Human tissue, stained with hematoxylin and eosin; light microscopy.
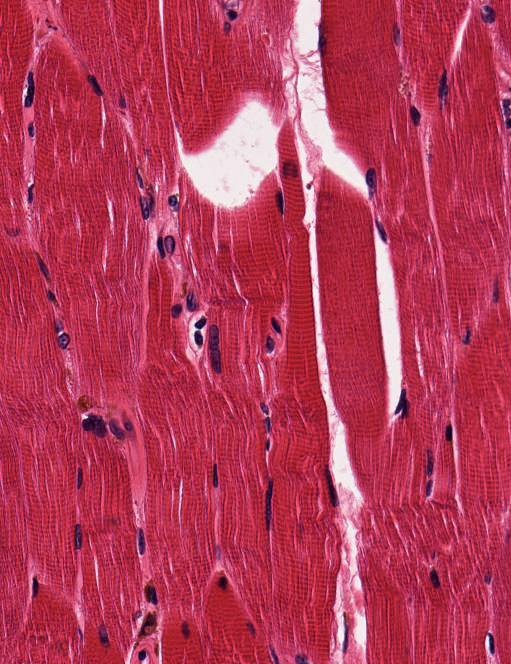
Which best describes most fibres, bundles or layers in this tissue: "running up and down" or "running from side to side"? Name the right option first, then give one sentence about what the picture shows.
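Running up and down. The field is filled with eosin-pink muscle fibres running roughly top to bottom.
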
